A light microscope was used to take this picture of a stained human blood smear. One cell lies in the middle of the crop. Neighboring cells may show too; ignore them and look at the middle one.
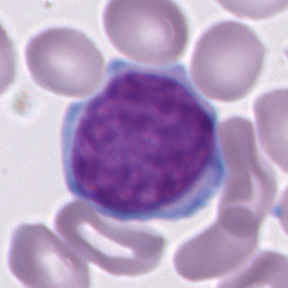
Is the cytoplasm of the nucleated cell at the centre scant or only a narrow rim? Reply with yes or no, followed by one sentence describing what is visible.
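Yes. The cytoplasm forms only a thin rim around the nucleus.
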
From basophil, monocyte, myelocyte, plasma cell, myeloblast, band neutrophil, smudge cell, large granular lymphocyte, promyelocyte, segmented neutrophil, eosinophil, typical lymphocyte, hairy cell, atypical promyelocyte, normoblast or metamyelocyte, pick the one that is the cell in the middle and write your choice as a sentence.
For this crop, the central cell is a myeloblast.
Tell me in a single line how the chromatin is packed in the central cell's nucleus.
Just so you know, its chromatin is coarsely clumped.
